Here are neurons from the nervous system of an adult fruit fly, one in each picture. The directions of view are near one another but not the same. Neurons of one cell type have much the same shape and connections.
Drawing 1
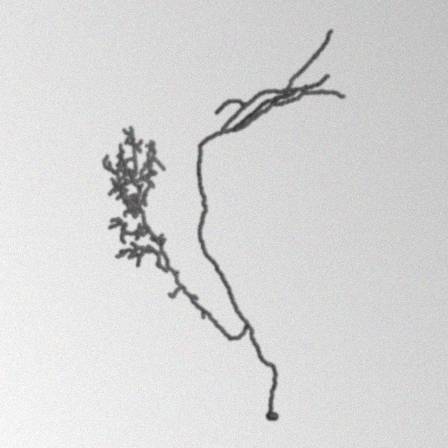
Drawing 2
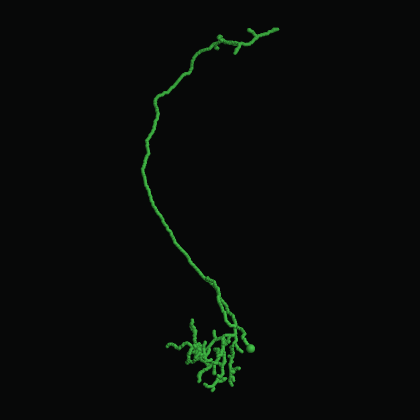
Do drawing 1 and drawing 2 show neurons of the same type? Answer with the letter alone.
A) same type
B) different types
A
